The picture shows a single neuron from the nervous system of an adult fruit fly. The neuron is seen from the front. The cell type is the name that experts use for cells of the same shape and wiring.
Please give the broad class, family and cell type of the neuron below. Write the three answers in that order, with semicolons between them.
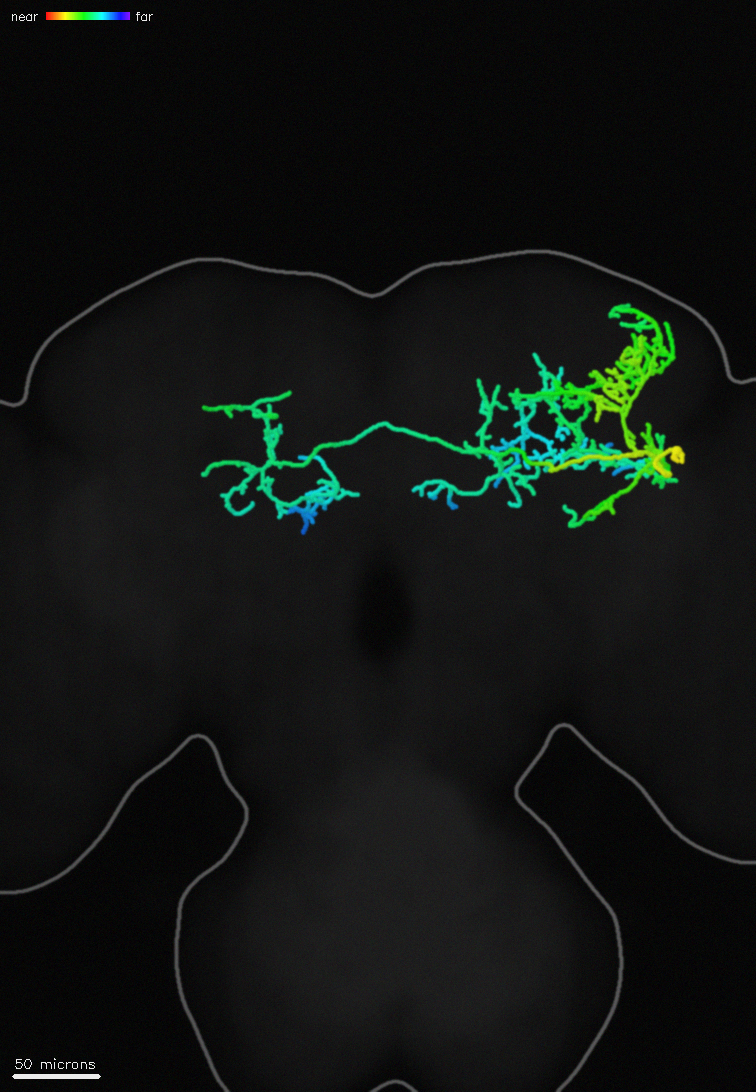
central-brain intrinsic neuron; hemilineage SLPa&l1_anterior; CL073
